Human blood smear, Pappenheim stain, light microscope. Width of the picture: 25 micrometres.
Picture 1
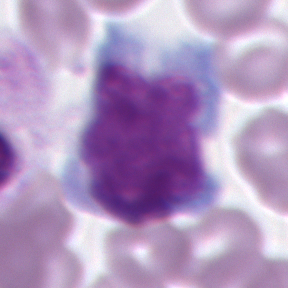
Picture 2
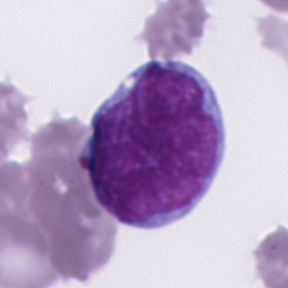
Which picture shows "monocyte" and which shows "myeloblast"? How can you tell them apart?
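Monocyte in picture 1, myeloblast in picture 2. Outline first: the monocyte's is irregular and angular rather than round, while the myeloblast's is a smooth oval. Nucleus next: in the monocyte its outline is irregular, with several notches along the edge, and it measures about 14 by 11 micrometres.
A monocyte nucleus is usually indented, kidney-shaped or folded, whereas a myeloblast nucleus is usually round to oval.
The monocyte's chromatin stains dark purple with a dense, mottled texture. In the myeloblast, which measures about 15 by 12 micrometres, the nucleus fills about 80% of the cell's area. Cytoplasm: the myeloblast has only a thin rim around its nucleus, and the monocyte's cytoplasm is pale blue.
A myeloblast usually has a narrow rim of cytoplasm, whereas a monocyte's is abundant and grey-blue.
Granules: none are visible in the cytoplasm of either cell. Neighbours: to the left in picture 1, part of another cell with pinkish granular material and a dark nucleus reaches the picture edge; in picture 2, pale red cells with spiky edges lie against the myeloblast's left side.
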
